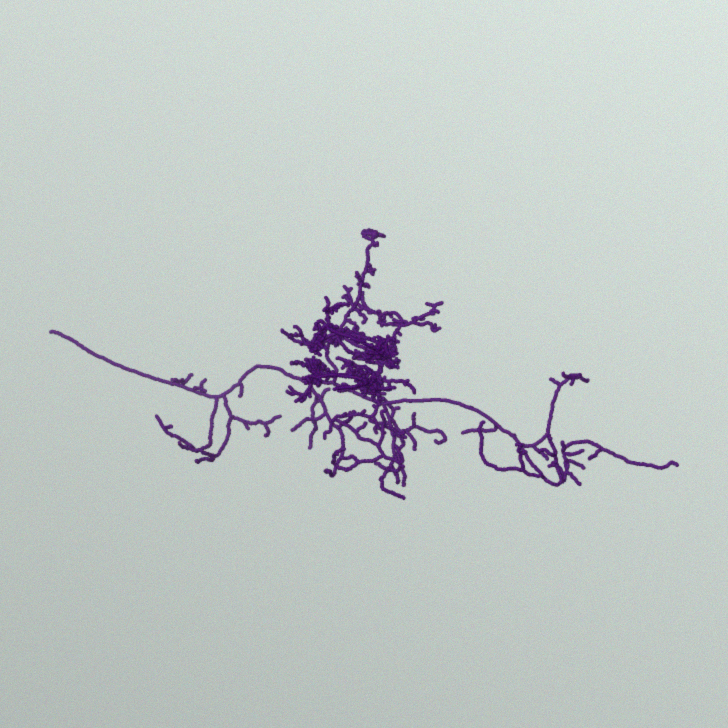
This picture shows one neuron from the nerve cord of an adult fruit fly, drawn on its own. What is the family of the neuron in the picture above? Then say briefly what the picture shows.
Its family is hemilineage 18B. Its broad class is ascending neuron. The picture shows dozens of branch ends. As drawn here it is wider than it is tall.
